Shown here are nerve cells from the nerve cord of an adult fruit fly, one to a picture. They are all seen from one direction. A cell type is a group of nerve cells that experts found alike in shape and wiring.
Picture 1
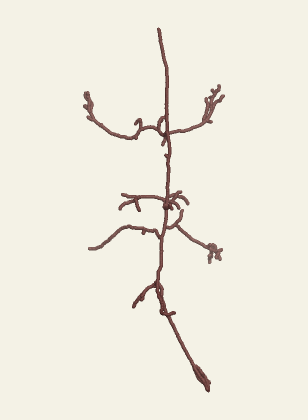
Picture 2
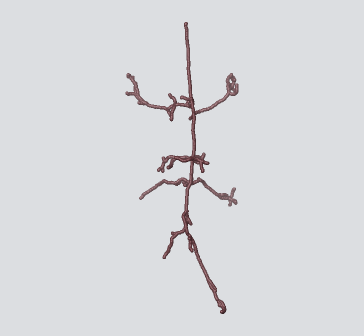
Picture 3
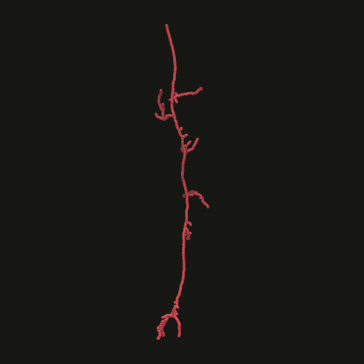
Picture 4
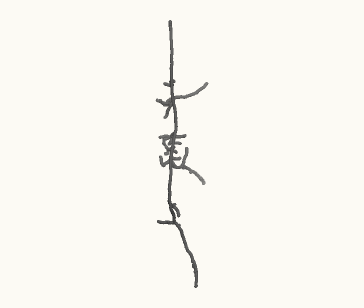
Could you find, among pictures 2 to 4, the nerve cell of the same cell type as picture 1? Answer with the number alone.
2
